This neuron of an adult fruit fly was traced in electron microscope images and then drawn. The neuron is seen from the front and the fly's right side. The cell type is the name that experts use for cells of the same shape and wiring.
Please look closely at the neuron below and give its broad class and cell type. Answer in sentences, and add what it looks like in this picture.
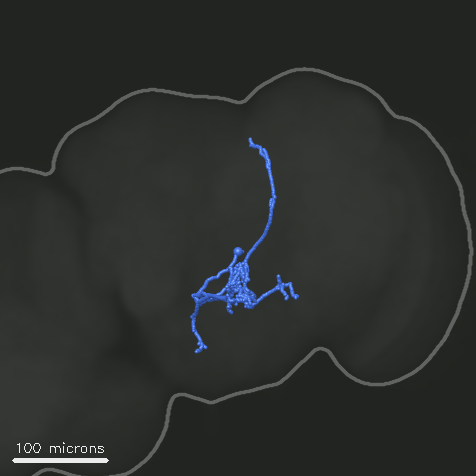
It is a central-brain intrinsic neuron. Its cell type is FLA018. The cell body can be seen in the middle of the picture. By the scale bar it is about 250 microns tall in this view.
